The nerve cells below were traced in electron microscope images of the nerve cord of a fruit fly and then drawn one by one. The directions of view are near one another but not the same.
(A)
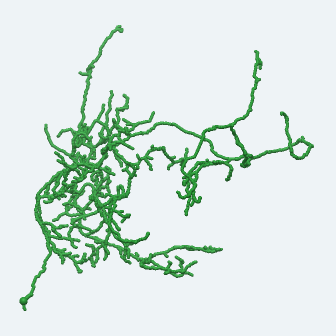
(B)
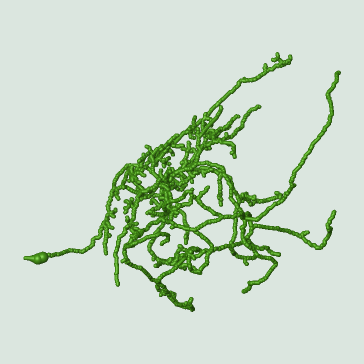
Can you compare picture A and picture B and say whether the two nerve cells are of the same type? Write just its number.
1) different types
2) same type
2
